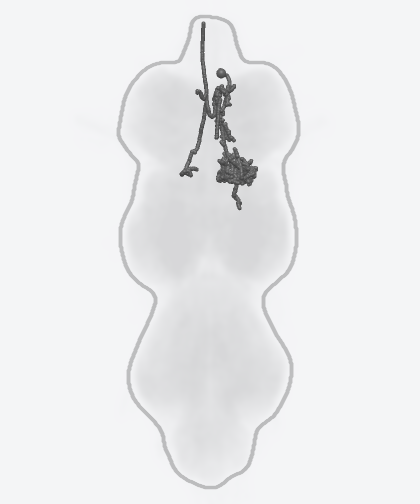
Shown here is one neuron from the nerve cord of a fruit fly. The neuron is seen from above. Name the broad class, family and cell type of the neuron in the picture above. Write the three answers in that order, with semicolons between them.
ascending neuron; hemilineage 08B; AN08B094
